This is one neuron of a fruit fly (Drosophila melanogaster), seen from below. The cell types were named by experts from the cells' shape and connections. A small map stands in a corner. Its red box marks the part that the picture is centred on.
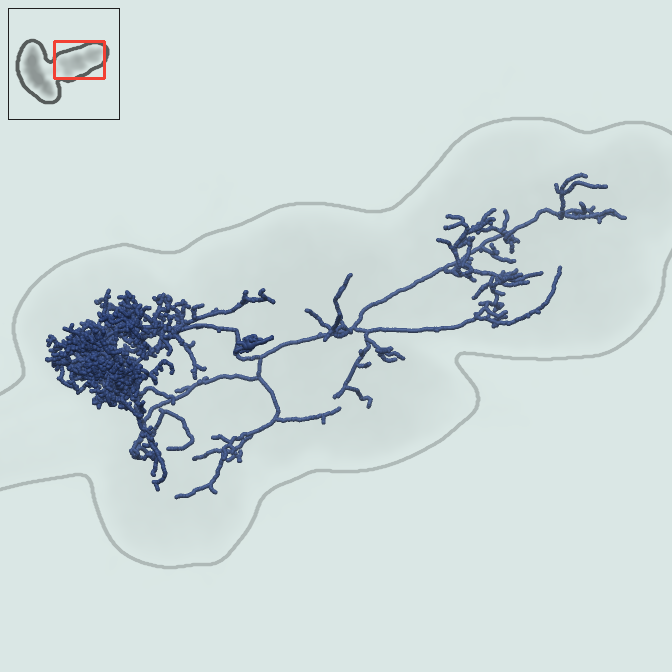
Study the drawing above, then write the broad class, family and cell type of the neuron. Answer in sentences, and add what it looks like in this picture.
It is a nerve-cord intrinsic neuron. The family is hemilineage 10B. Its cell type is IN10B001. It is in the nerve cord and does not reach the brain. The picture shows dozens of branch ends.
